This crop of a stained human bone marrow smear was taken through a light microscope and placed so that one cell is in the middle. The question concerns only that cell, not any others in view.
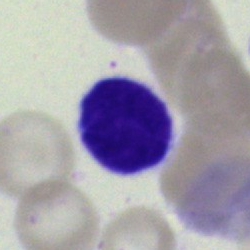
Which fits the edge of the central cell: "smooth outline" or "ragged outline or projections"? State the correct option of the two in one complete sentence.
A smooth edge runs around this cell.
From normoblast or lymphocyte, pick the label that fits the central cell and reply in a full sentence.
This crop's central cell is a lymphocyte.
